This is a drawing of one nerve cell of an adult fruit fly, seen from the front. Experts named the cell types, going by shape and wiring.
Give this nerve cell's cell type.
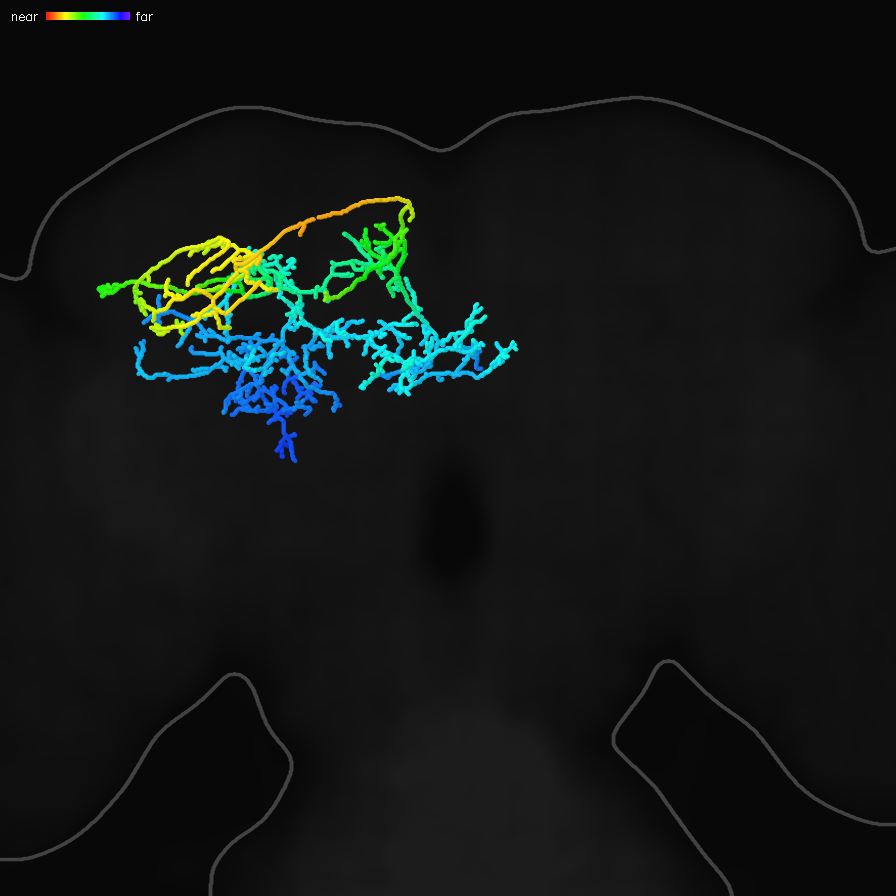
CL031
